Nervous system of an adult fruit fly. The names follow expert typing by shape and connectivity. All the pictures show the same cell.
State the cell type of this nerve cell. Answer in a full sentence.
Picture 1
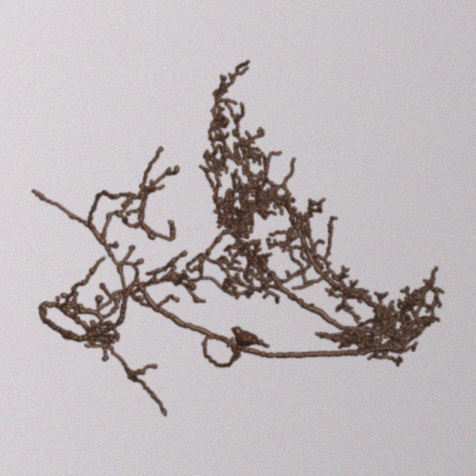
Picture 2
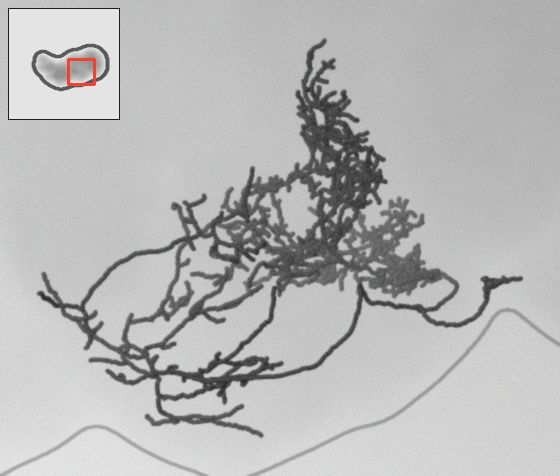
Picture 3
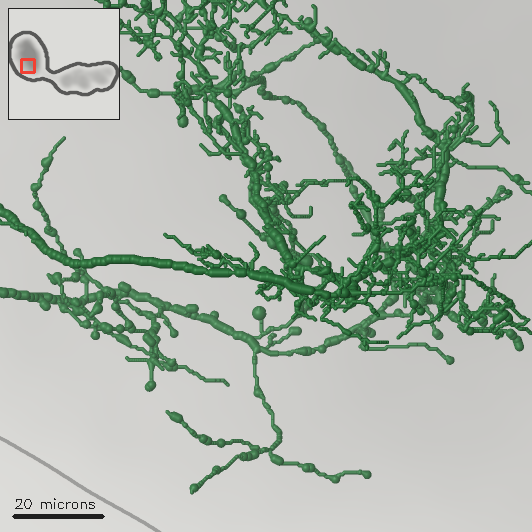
The cell type is GNG500.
